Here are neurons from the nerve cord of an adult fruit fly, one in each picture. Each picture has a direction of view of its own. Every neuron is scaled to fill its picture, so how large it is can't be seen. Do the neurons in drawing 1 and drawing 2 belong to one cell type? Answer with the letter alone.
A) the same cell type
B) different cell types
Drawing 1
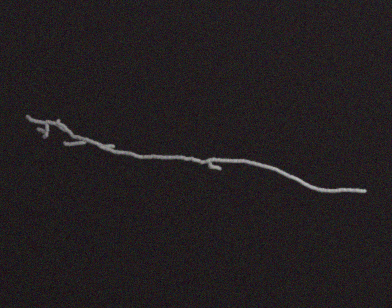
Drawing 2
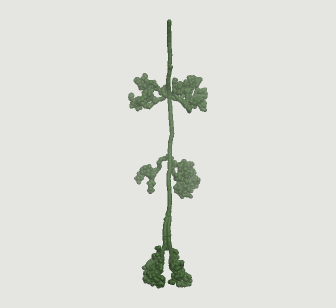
B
